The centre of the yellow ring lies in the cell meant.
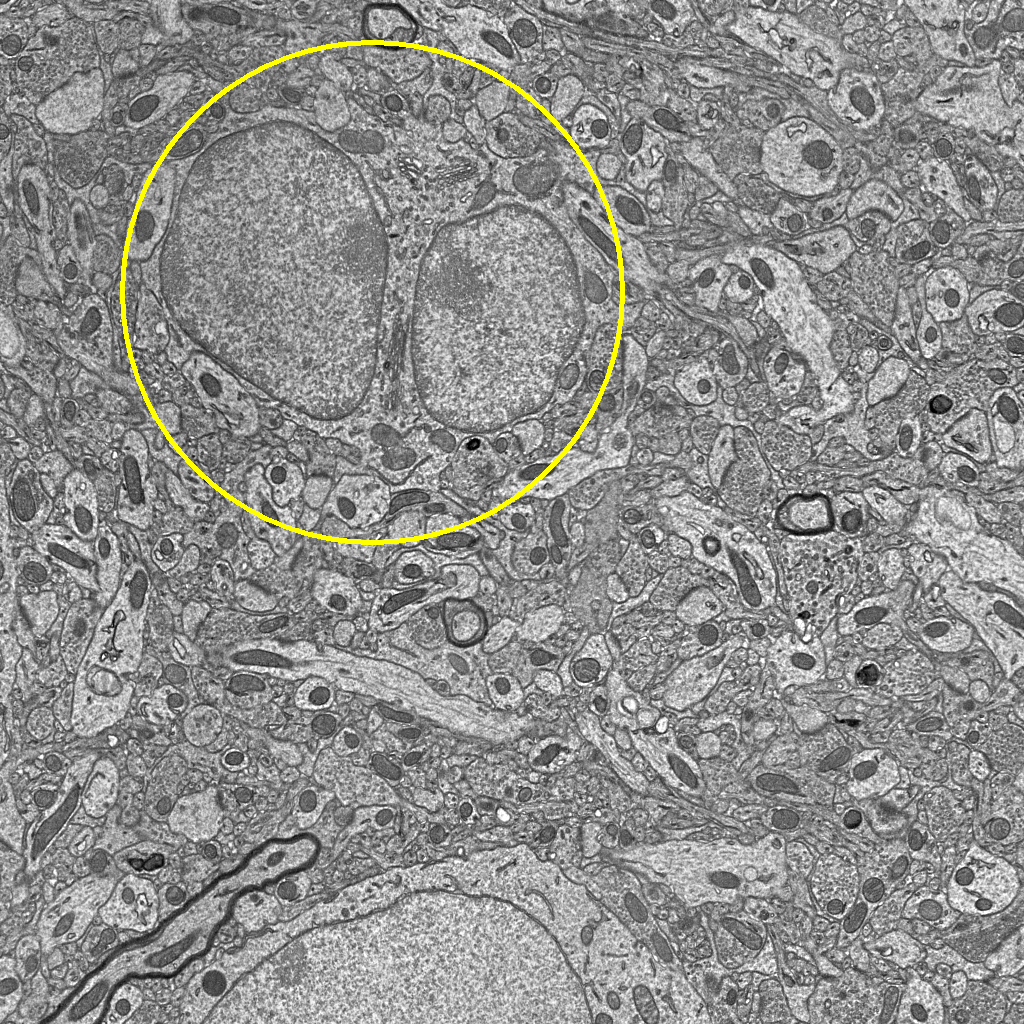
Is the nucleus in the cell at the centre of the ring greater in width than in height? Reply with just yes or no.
No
